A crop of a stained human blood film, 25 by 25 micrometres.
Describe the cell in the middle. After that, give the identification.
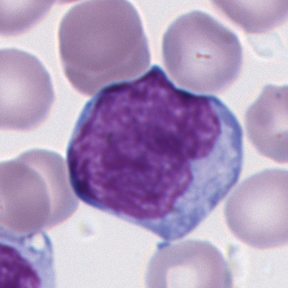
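Start with the layout: the nucleus sits toward the upper left, so most of the cytoplasm lies at the lower right. The cell is about 16 micrometres across, and the nucleus fills about 70% of its area. Look inside the nucleus and you will find no nucleolus. The cytoplasm is pale grey-blue, becoming a deeper blue along the cell's outer edge, and it contains no vacuoles. This is a myeloblast.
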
